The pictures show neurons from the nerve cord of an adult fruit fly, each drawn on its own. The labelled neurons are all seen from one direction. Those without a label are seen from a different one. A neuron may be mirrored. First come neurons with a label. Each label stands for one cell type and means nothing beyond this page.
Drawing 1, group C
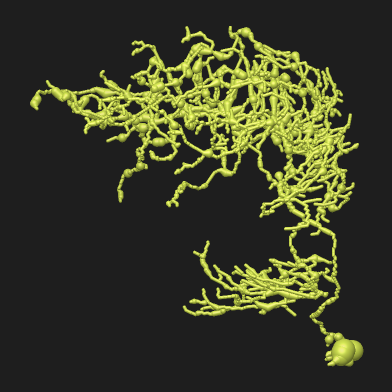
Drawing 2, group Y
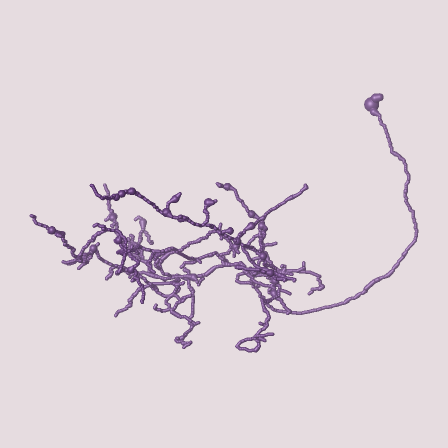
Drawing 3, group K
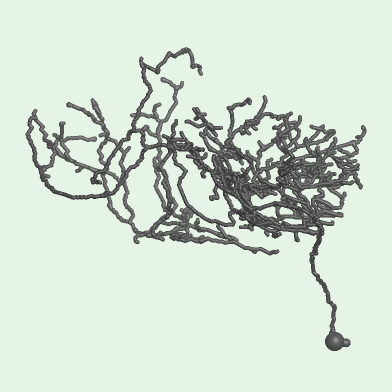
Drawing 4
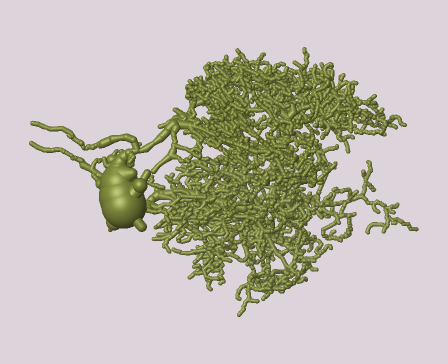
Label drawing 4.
group C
